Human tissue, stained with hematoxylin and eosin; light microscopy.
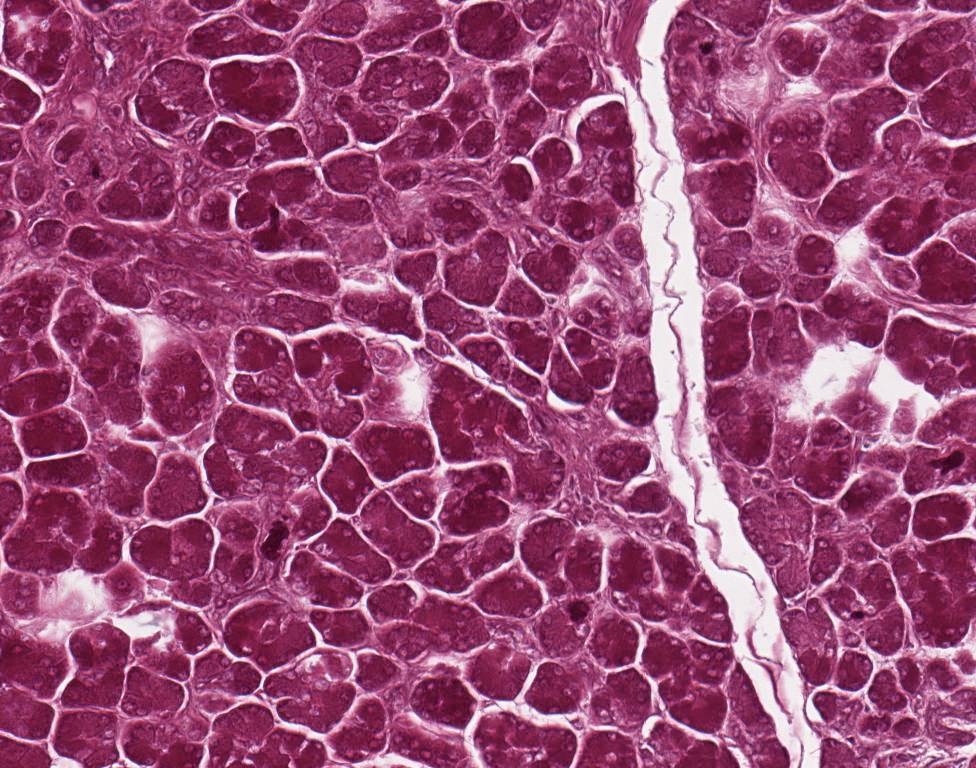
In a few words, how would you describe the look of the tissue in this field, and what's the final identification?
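Looking across the field, I see closely packed acini, rounded to polygonal, lying side by side and filling it entirely. Their cells have deeply stained, dark purple-red cytoplasm, and the nuclei are small and round. Between the acini there are only thin strands of pink fibrous stroma. This is pancreas.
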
